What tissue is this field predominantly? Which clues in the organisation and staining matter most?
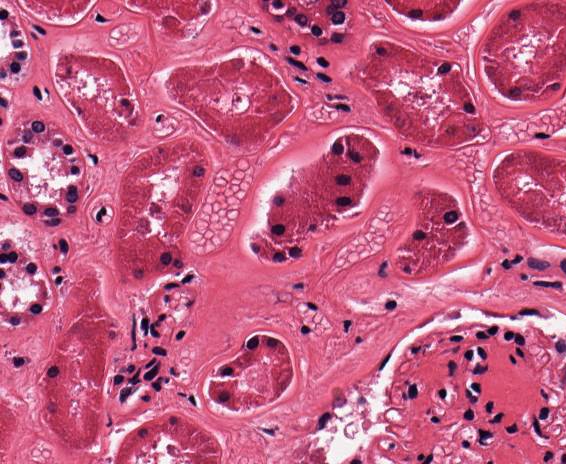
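Mostly, this is cortical labyrinth of the kidney. See the closely packed tubules cut round and obliquely, and the glomerulus with its lobulated, nucleus-rich tuft at lower right.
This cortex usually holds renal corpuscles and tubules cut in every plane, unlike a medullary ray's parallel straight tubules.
Their single cell layer has granular deep pink cytoplasm around narrow, ragged lumens.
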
